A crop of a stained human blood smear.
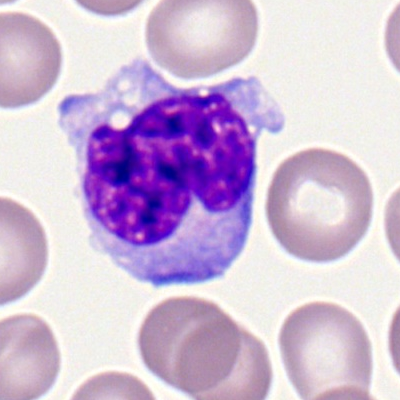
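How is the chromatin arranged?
In darker clumped patches separated by paler gaps.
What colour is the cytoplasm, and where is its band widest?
Pale grey-blue, widest below the nucleus.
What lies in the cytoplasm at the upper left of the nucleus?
A small clear vacuole.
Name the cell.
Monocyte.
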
